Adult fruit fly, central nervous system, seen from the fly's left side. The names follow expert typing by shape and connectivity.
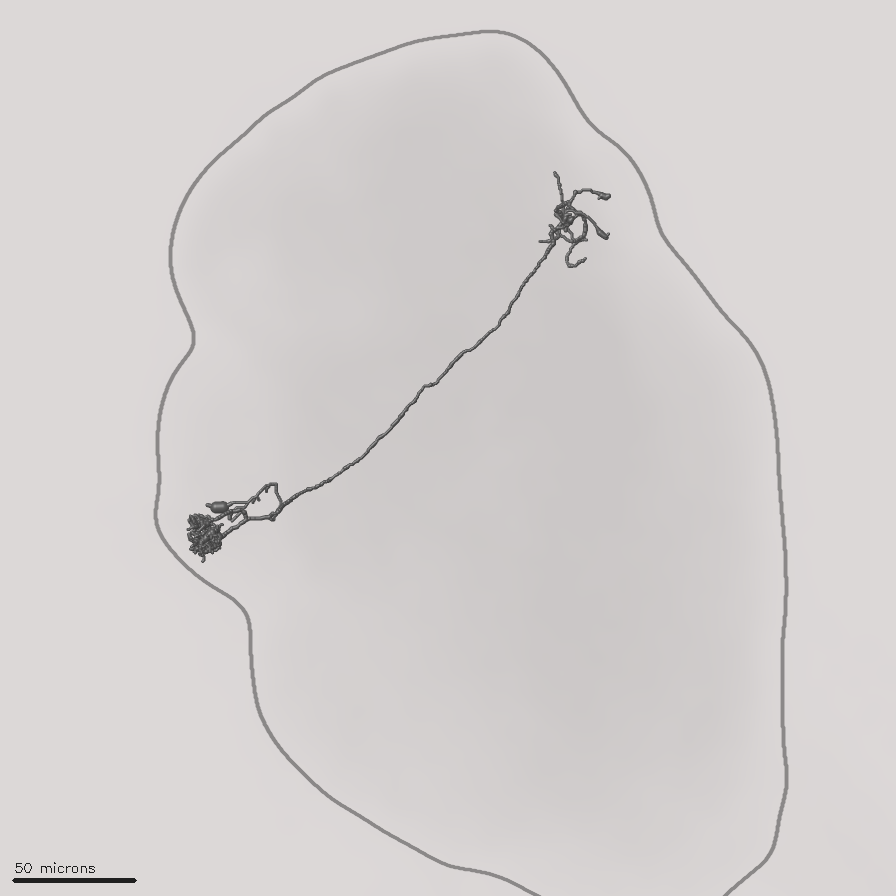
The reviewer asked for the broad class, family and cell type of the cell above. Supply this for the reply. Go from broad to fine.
central-brain intrinsic neuron; hemilineage ALl1_ventral; VA7m_lPN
